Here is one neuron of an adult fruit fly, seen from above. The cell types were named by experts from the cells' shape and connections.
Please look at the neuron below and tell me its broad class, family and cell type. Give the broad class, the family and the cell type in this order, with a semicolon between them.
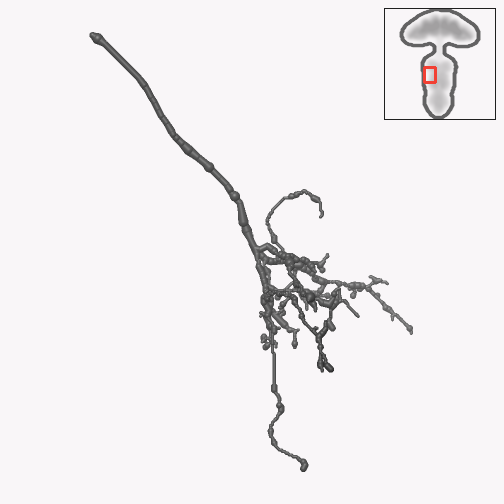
sensory neuron entering the nerve cord; class mechanosensory proprioceptive; SNpp09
